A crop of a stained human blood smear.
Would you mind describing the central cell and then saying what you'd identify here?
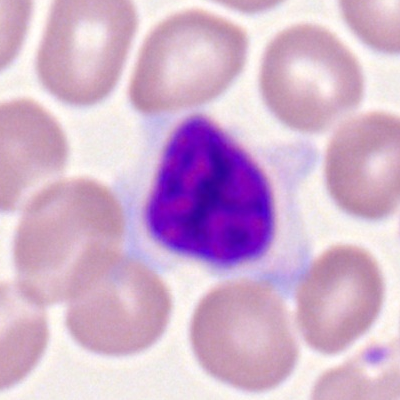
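Starting with the chromatin: it is dense and coarsely clumped, with darker purple patches. Next, the nucleus: no nucleolus can be seen in it. Then the cytoplasm: it is pale blue, and its rim is wider on the right side of the nucleus than on the left. The cell is a lymphocyte.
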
